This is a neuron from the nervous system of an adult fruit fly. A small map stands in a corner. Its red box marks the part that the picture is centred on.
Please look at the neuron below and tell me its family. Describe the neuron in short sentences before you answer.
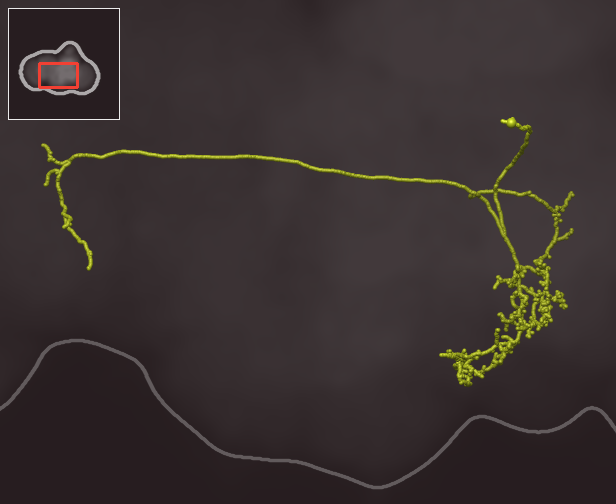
The cell body is at the upper right of the picture. In this view it is wider than it is tall. This is a central-brain intrinsic neuron. Its family is hemilineage VLPl&p2_posterior.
